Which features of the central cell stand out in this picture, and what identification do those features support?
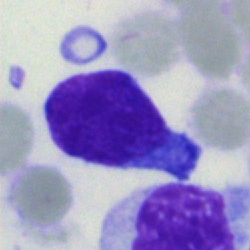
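A single unlobed nuclear mass occupies nearly the whole body of the cell, apart from the tail. The cytoplasm is scant and deep blue, and it lies mostly within the tail at the lower right. The cell is a blast.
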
